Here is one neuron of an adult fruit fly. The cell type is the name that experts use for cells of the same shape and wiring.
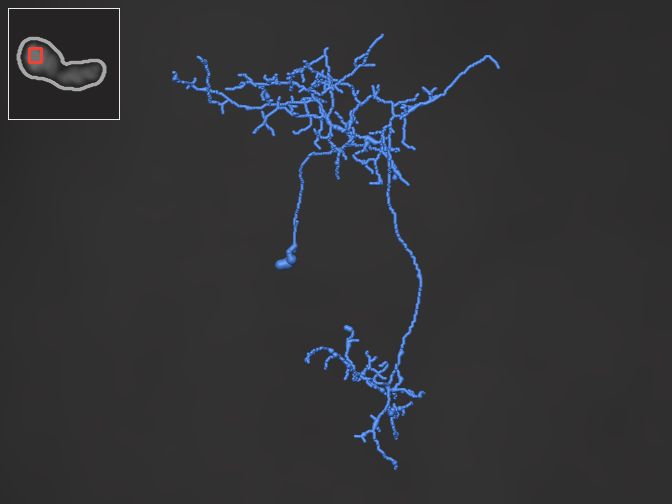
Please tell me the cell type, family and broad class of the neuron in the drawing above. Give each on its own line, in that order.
LAL030_b
hemilineage CREa2_ventral
central-brain intrinsic neuron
